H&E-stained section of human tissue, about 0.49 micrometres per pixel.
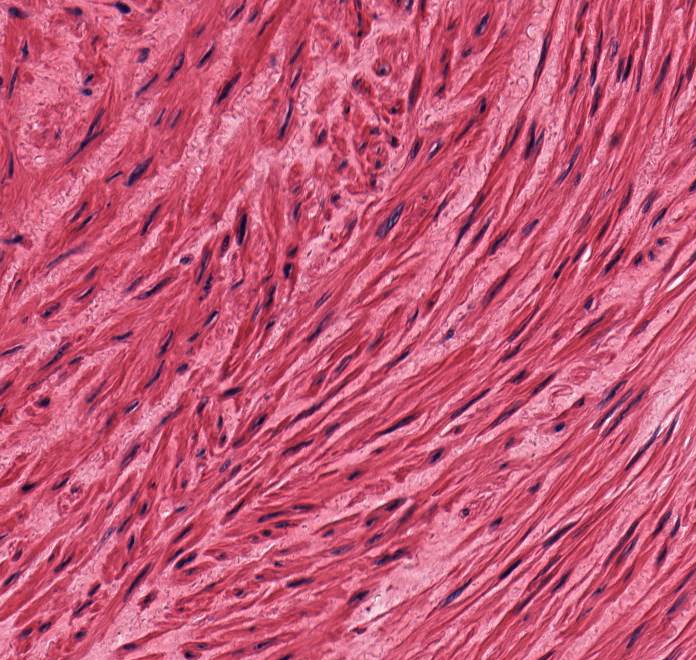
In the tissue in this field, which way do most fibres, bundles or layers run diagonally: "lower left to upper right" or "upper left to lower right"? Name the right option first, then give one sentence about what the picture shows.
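Lower left to upper right. The whole field is filled by spindle cells arranged in long bundles that sweep diagonally from lower left toward upper right.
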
